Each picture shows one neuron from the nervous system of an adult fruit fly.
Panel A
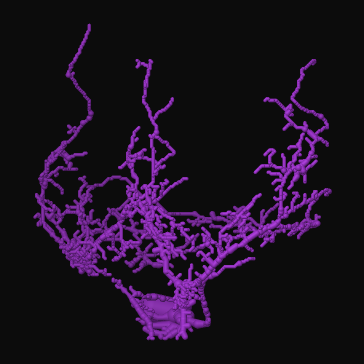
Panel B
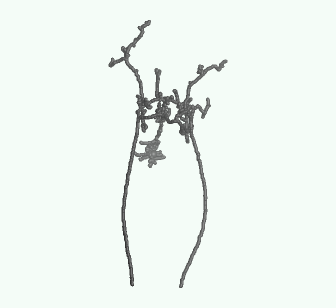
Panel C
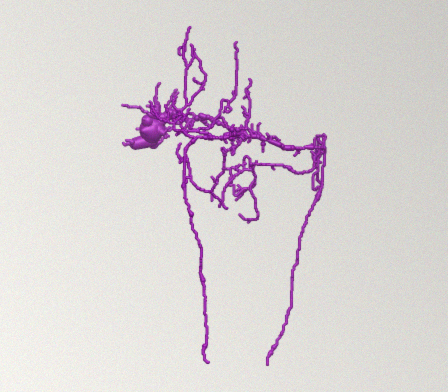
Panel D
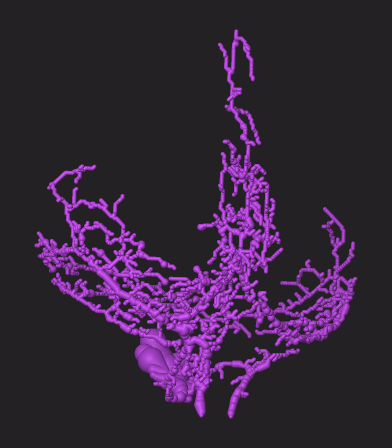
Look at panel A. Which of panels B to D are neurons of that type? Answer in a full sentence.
Panel D is of the same cell type.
